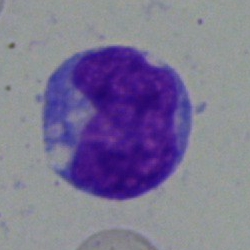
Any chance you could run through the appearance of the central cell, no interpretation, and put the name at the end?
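Most of this cell is nucleus, sitting over toward the right. Over on the left, the cytoplasm has several clear, unstained spaces, and I can't make out any distinct granules in it. The picture's a bit blurred, so the nuclear detail comes across soft. It's a blast.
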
